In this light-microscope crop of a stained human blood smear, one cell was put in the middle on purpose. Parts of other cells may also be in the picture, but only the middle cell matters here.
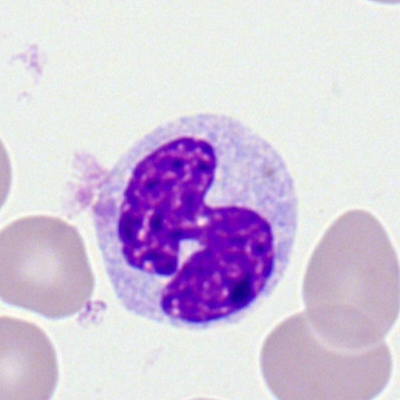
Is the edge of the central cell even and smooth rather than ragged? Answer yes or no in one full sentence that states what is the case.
Yes, there is a smooth outline around the cell, free of projections.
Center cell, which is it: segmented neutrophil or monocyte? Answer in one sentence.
Here the cell in the middle is a monocyte.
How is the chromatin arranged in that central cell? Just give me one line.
This nucleus has coarsely clumped chromatin.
